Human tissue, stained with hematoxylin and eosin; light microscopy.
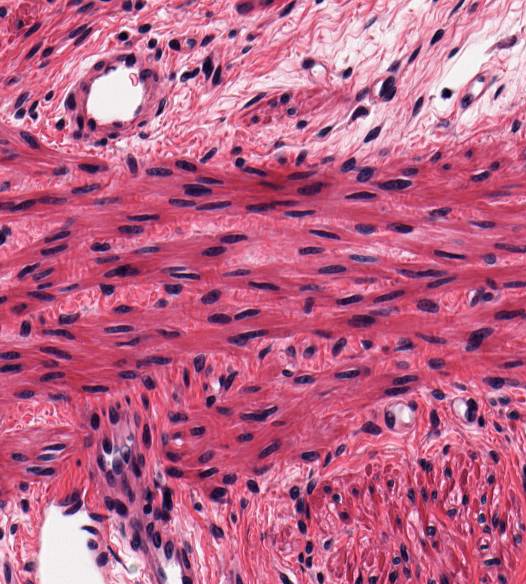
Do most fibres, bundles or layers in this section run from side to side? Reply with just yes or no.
Yes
